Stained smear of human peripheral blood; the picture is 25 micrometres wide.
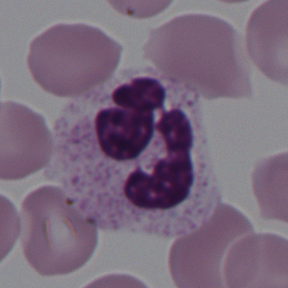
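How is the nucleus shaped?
It is split into separate lobes joined by narrow parts.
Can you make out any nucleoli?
No, none are visible.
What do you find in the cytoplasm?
Fine purple granules scattered throughout, and no clear vacuoles.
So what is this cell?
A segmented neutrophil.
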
